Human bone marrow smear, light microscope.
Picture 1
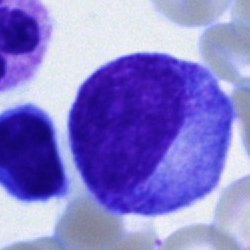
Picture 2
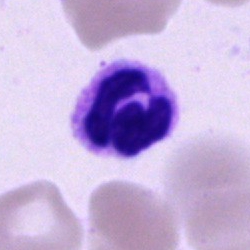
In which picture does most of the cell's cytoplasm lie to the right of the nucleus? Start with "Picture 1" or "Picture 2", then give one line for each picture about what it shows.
Picture 1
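What picture 1 shows: The nucleus sits off-centre, pushed toward the upper left of the cell.
What picture 2 shows: A narrow rim of pale lilac cytoplasm surrounds the nucleus, widest on the left.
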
